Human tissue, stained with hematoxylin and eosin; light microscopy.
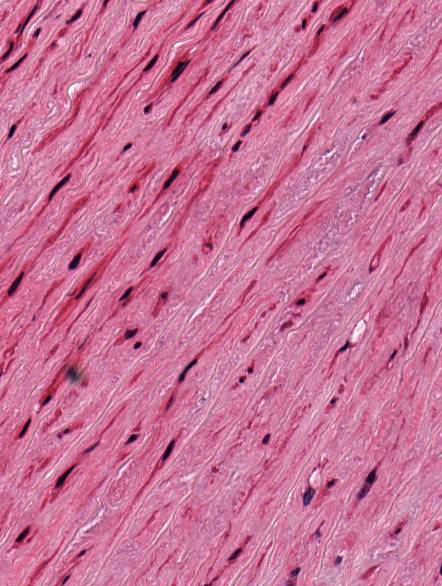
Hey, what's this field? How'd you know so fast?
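This field mainly shows the tunica media of an artery. See how closely packed, parallel fibres fill it, running diagonally from lower left to upper right with a gently wavy course.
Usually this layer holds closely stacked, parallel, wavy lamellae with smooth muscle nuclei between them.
The nuclei lie singly and fairly evenly spread, and no epithelium, gland or open lumen appears.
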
